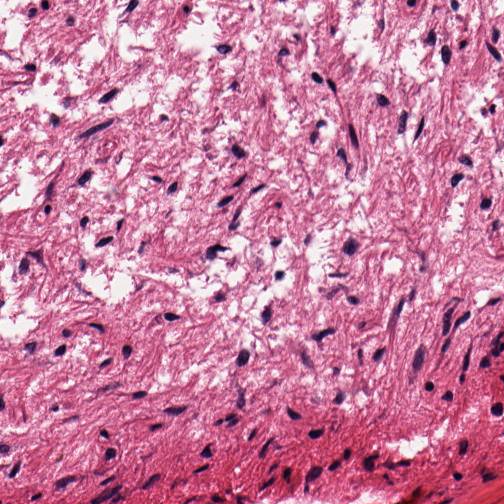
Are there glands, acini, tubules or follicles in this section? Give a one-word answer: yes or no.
No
